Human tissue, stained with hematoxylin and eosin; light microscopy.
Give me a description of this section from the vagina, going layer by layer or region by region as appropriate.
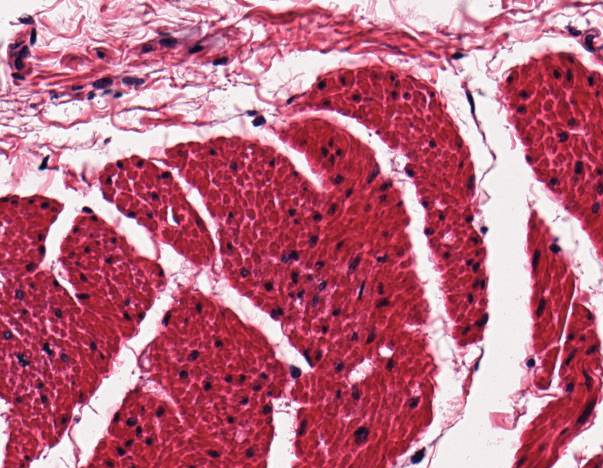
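Deep red muscle bundles take up most of the field, under a thin strip of paler tissue along the top. Cut across, they show small, closely packed, rounded to polygonal cell profiles. Cytoplasm's a strong deep red; small dark round nuclei are dotted through each bundle's interior.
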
